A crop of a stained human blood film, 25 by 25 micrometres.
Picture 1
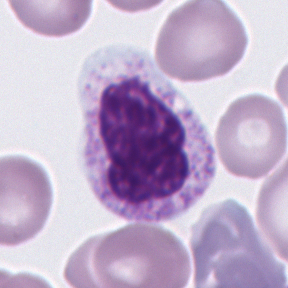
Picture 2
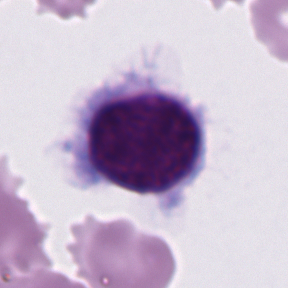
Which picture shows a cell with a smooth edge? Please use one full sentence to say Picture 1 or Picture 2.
It is in Picture 1 that the cell has a smooth outline.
